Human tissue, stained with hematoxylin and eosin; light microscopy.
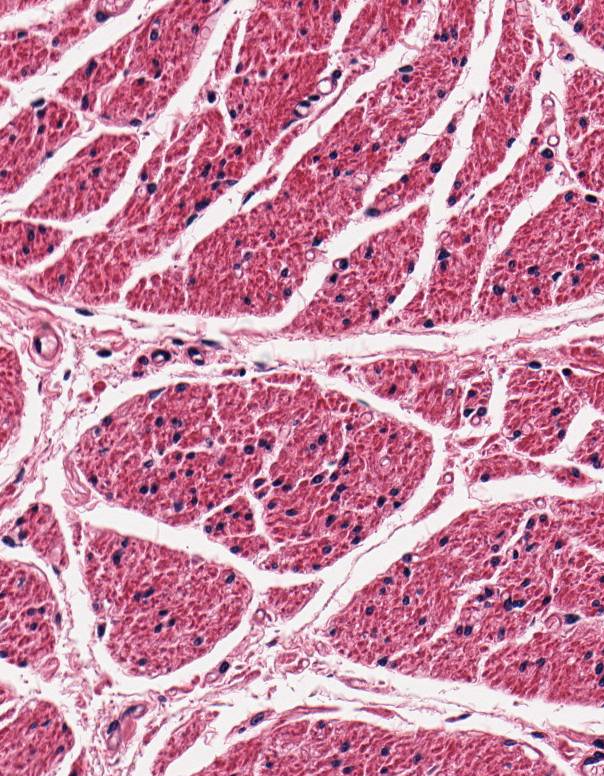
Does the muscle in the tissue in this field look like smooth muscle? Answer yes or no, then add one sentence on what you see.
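Yes. The field is made up of large rounded to elongated bundles of smooth muscle separated by thin pale septa.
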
